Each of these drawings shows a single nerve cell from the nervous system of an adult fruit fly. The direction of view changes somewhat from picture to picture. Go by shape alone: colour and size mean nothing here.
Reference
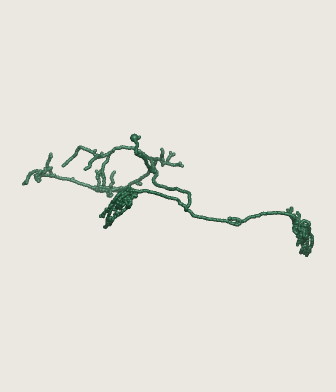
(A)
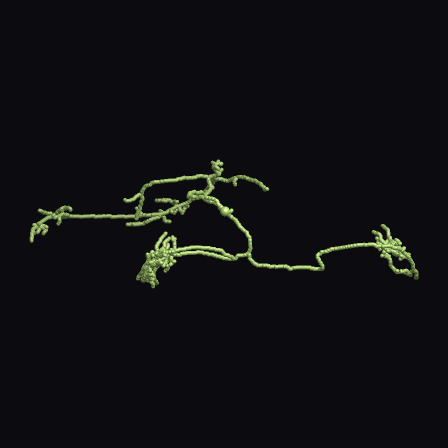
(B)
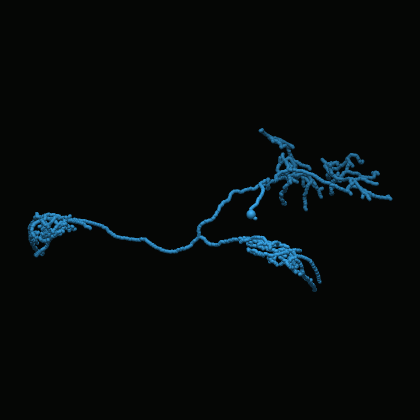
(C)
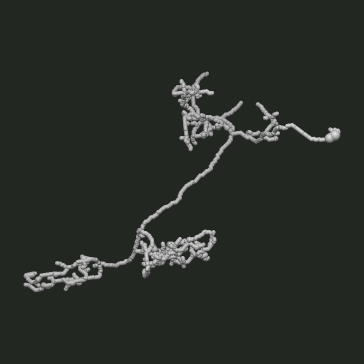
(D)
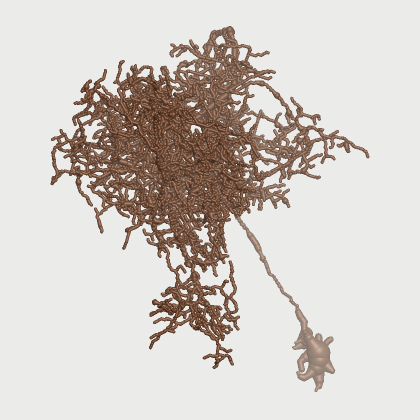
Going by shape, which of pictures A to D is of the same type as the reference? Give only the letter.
A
